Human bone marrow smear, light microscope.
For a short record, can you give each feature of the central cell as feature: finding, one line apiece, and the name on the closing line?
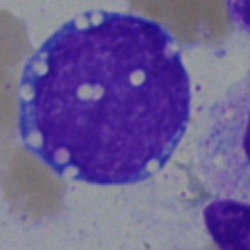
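Cytoplasm: thin rim, deep blue
Vacuoles: many, clear, round and sharply outlined within the rim
Nucleus: several clear round vacuoles lying over it
Chromatin: finely stippled, small paler spots throughout
Name: blast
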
